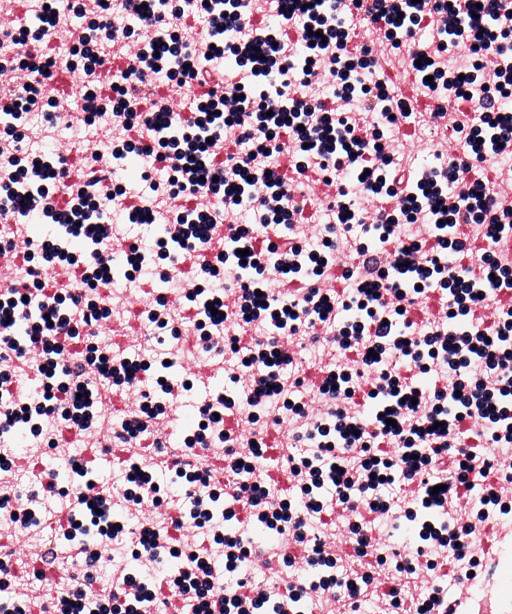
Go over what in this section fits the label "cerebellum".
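Start with the nuclei: most are small, round and uniformly dark purple, and the cells are crowded, which goes well with cerebellum.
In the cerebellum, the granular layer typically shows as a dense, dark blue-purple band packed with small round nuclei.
Around those nuclei the crowded cells show almost no visible cytoplasm. Notice, too, that the dark nuclei gather in small irregular clusters instead of lying singly. A few scattered nuclei are larger and paler than the dark ones around them.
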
